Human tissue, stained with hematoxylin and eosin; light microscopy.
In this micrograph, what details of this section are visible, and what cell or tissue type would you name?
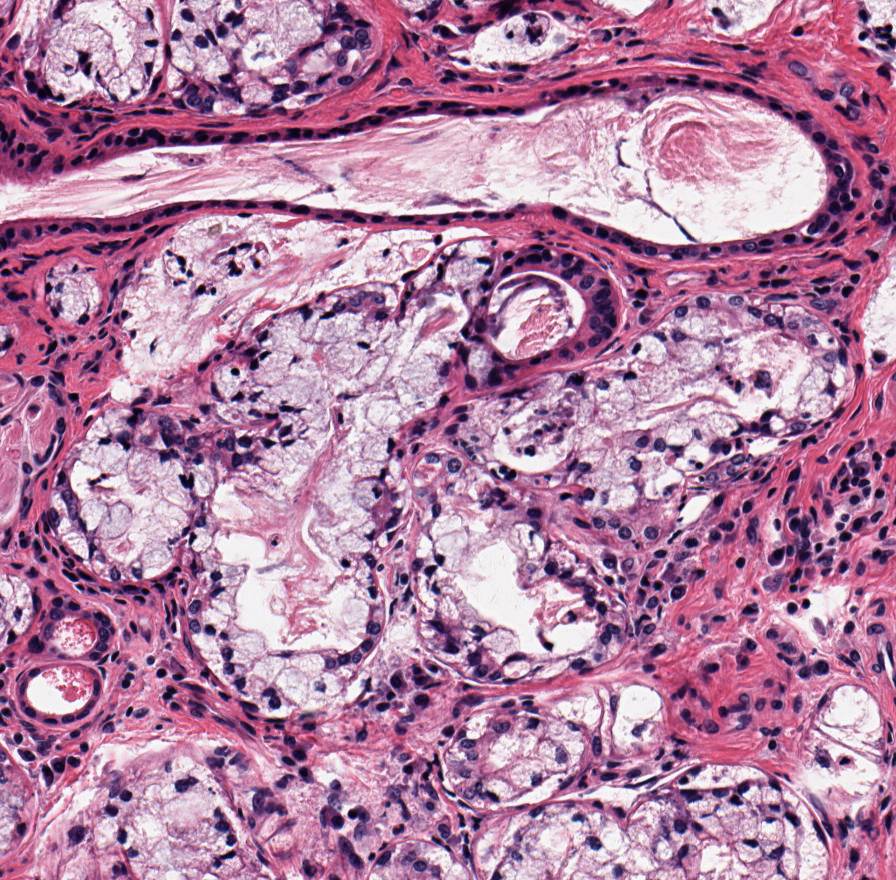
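Thin layer of small cuboidal cells, dark nuclei, lines duct. Lumen holds pale pink material; denser pink rounded mass at right end. Gland cell cytoplasm pale, bubbly; small dark nuclei pressed to bases. Lower left: small round vessels containing red blood cells. Minor salivary gland.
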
